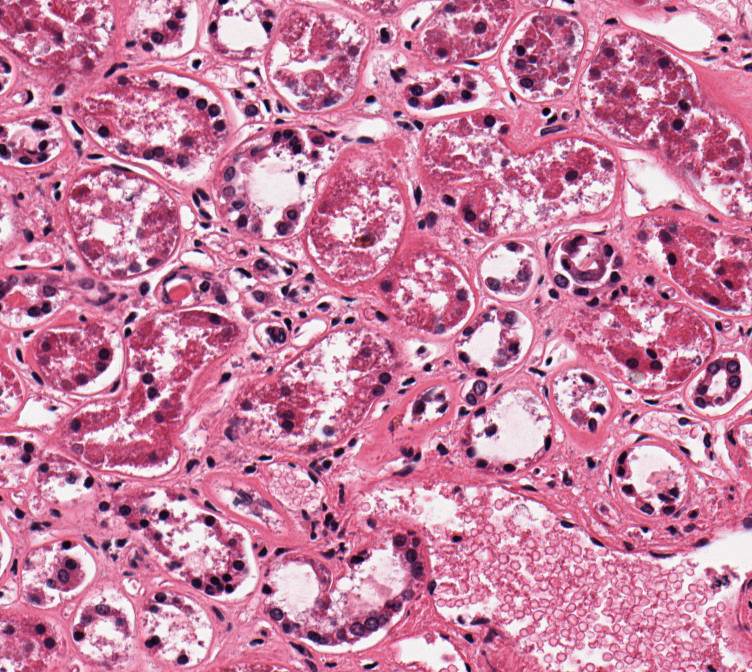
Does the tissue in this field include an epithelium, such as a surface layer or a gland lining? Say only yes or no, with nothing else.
Yes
